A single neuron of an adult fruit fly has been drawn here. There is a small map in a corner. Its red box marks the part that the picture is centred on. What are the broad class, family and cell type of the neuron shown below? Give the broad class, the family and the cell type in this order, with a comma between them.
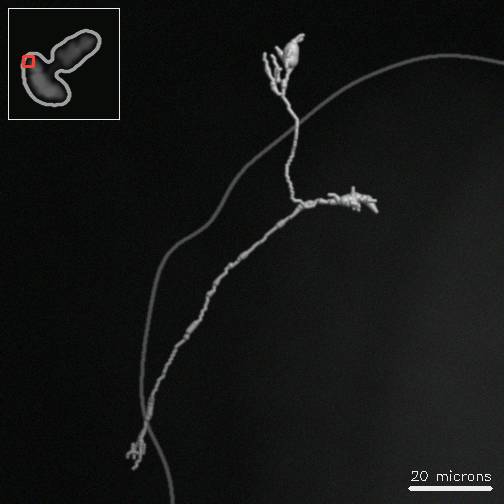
optic-lobe intrinsic neuron, T, T1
